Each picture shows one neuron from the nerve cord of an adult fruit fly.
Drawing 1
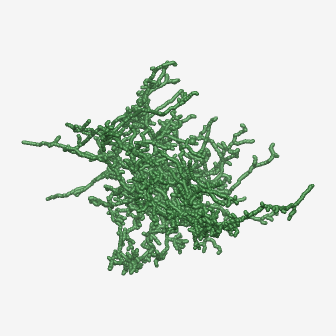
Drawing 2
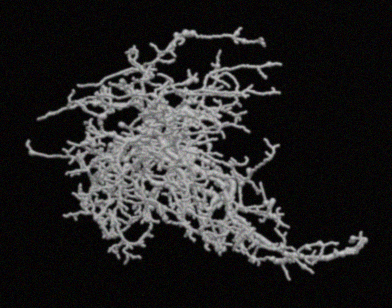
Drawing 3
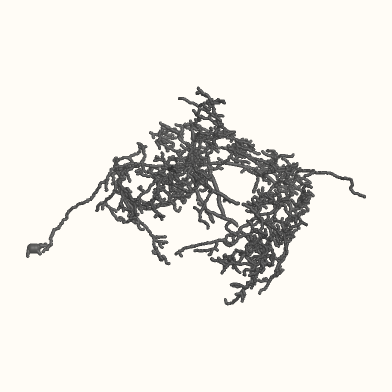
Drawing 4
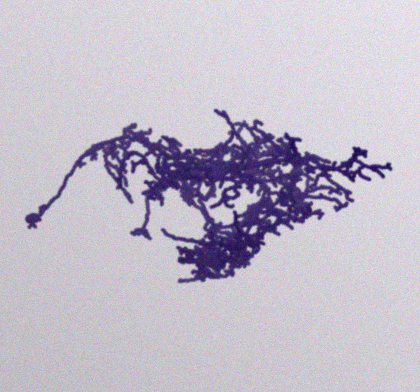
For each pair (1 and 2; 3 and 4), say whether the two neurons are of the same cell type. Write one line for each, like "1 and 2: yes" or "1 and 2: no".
1 and 2: yes
3 and 4: yes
